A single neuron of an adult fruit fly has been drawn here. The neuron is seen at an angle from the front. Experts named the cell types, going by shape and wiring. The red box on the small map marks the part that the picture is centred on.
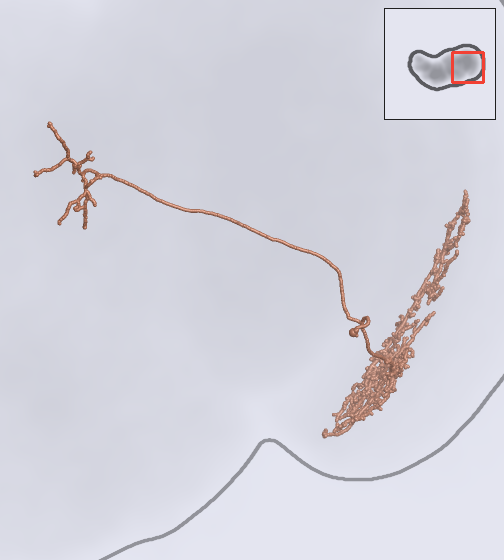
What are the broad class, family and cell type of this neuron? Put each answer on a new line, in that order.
visual projection neuron
MeVP
MeVP7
